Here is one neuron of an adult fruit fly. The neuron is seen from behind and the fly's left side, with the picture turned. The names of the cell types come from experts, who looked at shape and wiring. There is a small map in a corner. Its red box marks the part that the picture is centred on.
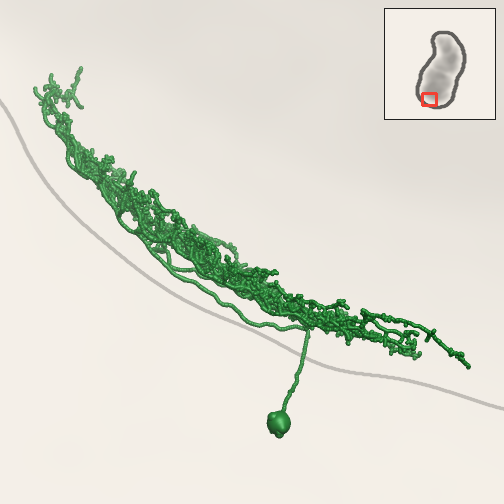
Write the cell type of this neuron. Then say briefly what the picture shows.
The cell type is Dm18. It is an optic-lobe intrinsic neuron. As drawn here it is about as wide as it is tall.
